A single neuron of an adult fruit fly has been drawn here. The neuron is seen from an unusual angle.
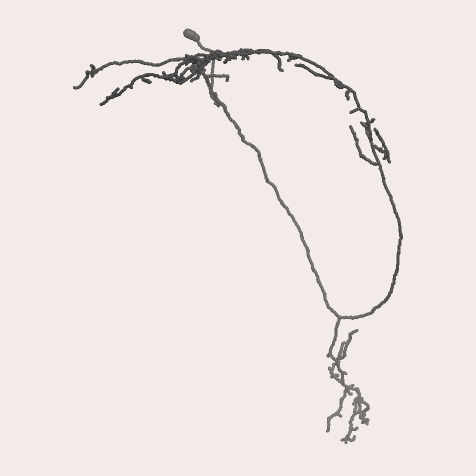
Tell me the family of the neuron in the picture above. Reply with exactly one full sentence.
The family classification of the neuron is hemilineage DM2_central.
